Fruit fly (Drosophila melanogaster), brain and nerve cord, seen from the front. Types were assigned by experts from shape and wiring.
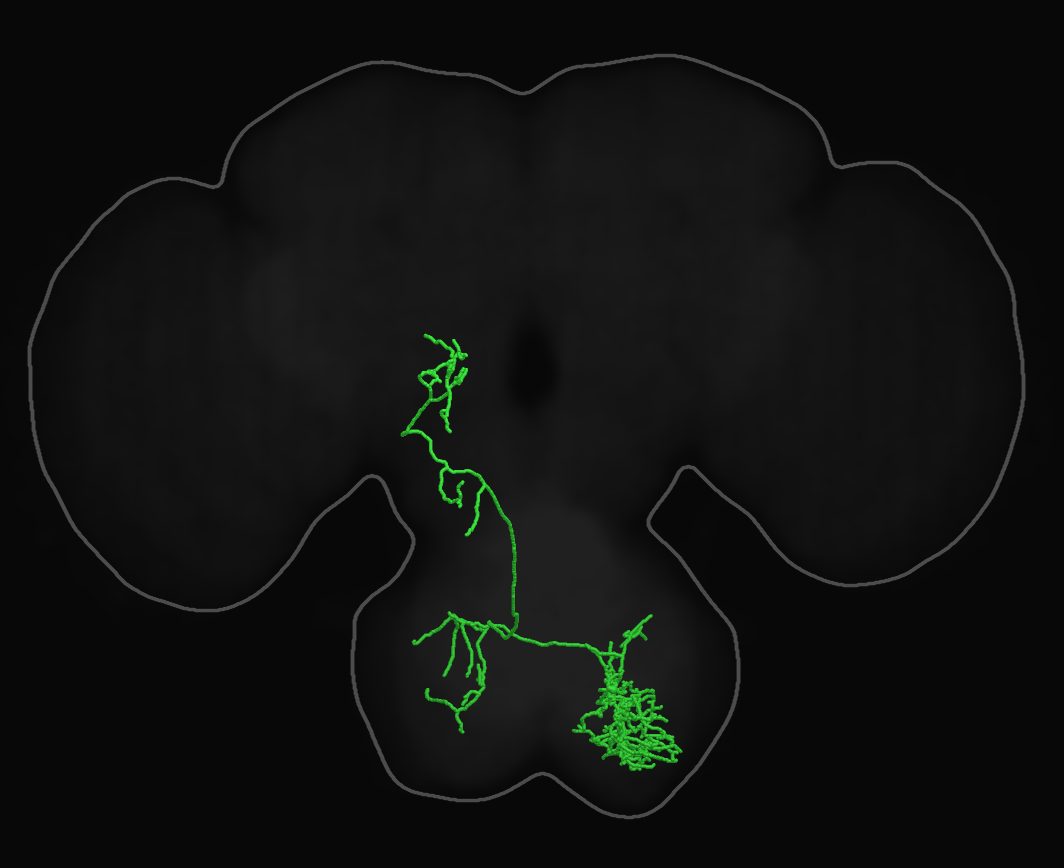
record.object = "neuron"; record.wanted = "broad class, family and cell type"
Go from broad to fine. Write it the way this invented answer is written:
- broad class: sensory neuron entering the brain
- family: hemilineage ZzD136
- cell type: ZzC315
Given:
- broad class: ascending neuron
- family: hemilineage 07B
- cell type: AN07B106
